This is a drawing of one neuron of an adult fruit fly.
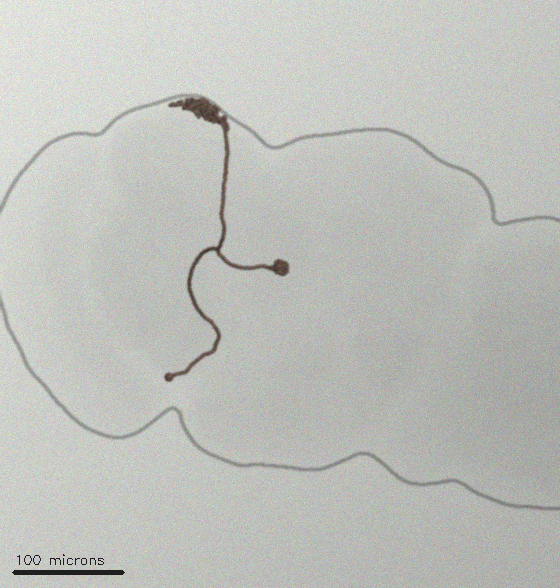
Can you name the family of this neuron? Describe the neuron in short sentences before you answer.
From top to bottom in the picture it spans about 250 microns. As drawn here it is taller than it is wide. Its broad class is central-brain intrinsic neuron. Its family is hemilineage LALv1_dorsal.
